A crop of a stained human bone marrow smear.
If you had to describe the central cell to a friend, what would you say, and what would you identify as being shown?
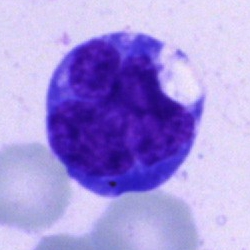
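Narrow rim of cytoplasm around the nucleus. Cytoplasm stained deep blue. Clear unstained area at upper right of the cell. Single tiny dark dot in the cytoplasm at the lower edge. Name: blast.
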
